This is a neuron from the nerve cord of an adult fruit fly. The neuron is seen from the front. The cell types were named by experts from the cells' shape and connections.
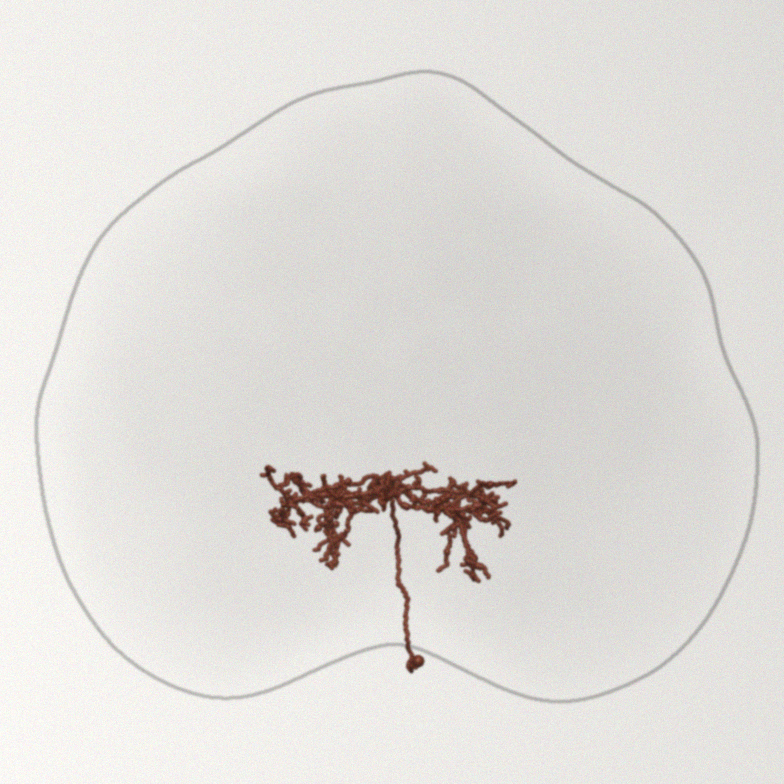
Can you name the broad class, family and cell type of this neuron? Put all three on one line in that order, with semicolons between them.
nerve-cord intrinsic neuron; hemilineage 00A; IN00A063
